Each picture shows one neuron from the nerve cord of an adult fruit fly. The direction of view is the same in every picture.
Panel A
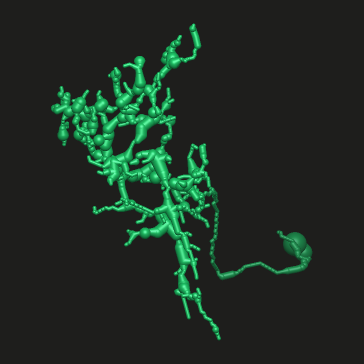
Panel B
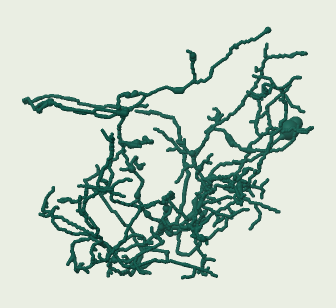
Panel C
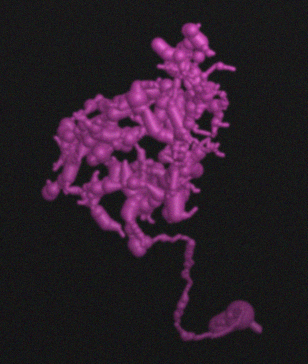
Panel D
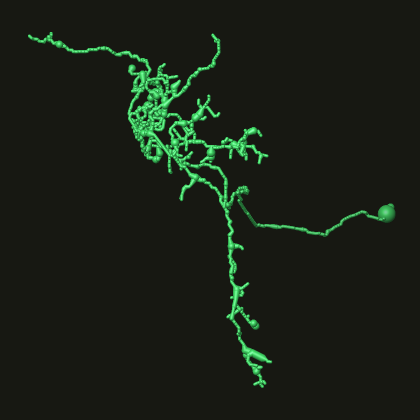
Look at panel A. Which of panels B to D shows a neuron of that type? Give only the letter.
D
